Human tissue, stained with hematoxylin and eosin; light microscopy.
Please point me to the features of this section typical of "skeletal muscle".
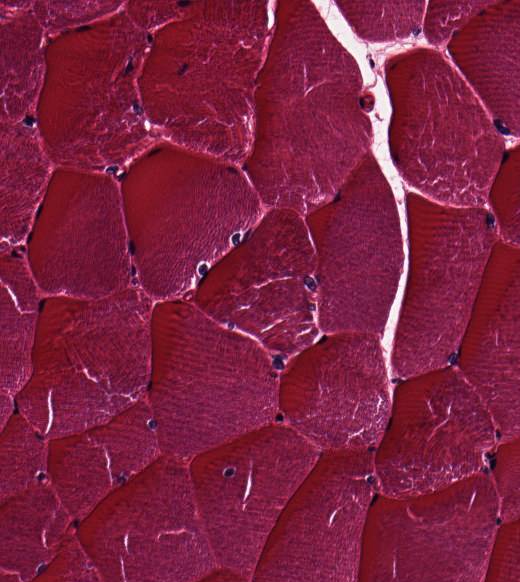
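This section is skeletal muscle. What fits it most clearly is where the nuclei sit: dark and flattened, they lie at the edges of the fibres, not in their centres.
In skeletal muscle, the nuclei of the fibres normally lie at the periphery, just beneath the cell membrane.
Across the field, the fibres are broadly similar in size and shape. Between them there are no fat cells.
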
